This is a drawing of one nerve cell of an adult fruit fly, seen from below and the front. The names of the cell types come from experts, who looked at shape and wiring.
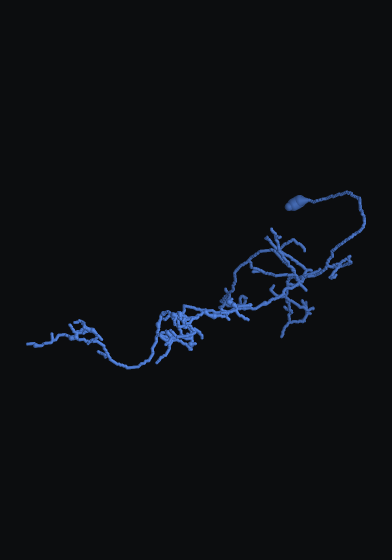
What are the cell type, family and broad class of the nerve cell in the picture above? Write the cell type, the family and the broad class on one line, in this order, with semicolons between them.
PAM02; class DAN; central-brain intrinsic neuron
